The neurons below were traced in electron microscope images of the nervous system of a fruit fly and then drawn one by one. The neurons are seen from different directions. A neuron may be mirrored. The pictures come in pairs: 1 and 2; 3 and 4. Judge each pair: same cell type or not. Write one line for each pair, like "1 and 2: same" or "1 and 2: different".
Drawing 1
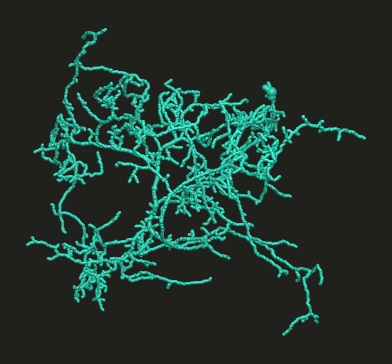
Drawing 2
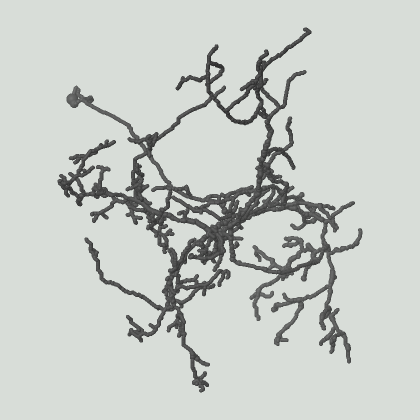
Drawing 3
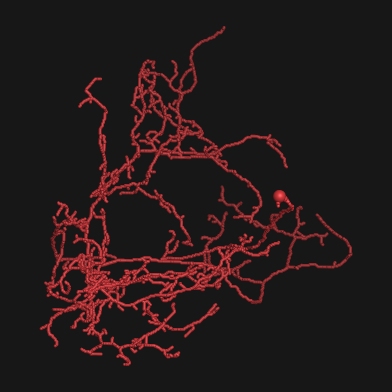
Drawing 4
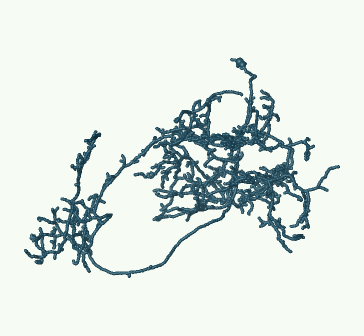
1 and 2: different
3 and 4: different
